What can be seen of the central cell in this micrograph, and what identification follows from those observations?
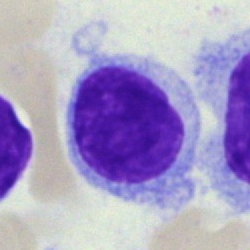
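The cell has a roughly round outline, with a small ring-shaped loop projecting from its upper-left edge. No distinct nucleolus is visible in its nucleus. The cytoplasm stains pale blue. This is a hairy cell.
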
